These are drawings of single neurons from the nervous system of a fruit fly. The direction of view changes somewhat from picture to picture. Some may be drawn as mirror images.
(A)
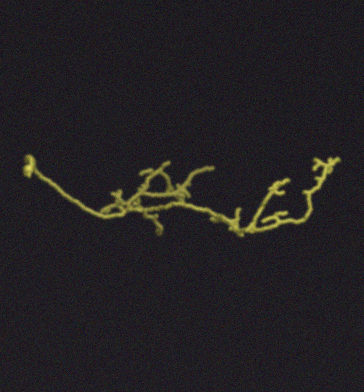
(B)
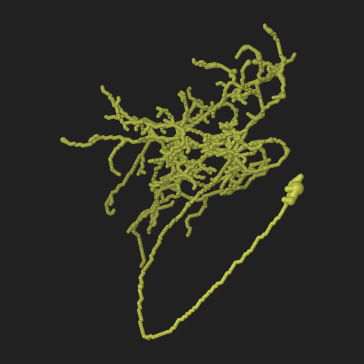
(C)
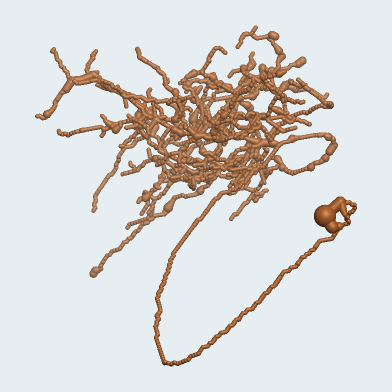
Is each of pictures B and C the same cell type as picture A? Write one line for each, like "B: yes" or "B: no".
B: no
C: no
